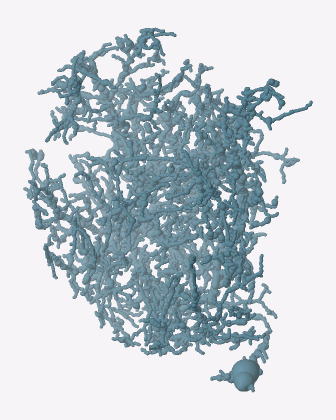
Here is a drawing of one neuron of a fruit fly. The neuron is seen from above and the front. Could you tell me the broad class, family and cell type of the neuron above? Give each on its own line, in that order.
nerve-cord intrinsic neuron
hemilineage 13A
IN13A003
